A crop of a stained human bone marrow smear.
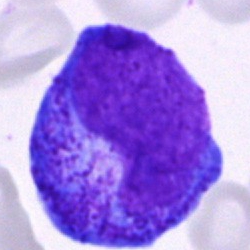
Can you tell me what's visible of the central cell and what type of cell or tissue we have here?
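See how the outline is broadly rounded, though a bit flattened along the upper right edge. The large nucleus sits off-centre toward that upper right. Its chromatin is fine and evenly granular, not in coarse clumps. Reddish-purple granules are scattered through the cytoplasm, plainest in the lower left. So that's a promyelocyte.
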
